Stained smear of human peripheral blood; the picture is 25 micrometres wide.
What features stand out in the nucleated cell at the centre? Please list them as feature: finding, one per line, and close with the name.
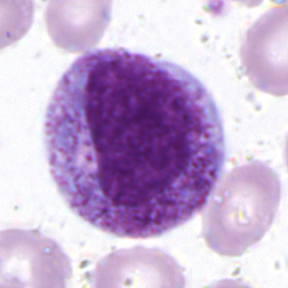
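Granules: many reddish-purple ones, crowding the cytoplasm
Paler patch: look beside the left edge of the nucleus, where the cytoplasm is less granular
Chromatin: dark purple, with a mottled texture
Outline: round and smooth
Diameter: about 16 micrometres
Cell type: promyelocyte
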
